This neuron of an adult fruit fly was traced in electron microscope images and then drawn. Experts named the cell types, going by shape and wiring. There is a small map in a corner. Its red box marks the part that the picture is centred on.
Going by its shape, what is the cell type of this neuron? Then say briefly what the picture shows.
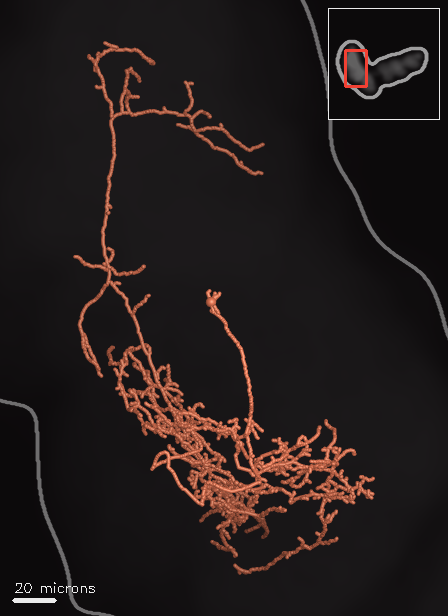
The cell type is GNG509. This is a central-brain intrinsic neuron. The cell body can be seen in the middle of the picture. By the scale bar it is about 250 microns tall in this view. The picture shows dozens of branch ends.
